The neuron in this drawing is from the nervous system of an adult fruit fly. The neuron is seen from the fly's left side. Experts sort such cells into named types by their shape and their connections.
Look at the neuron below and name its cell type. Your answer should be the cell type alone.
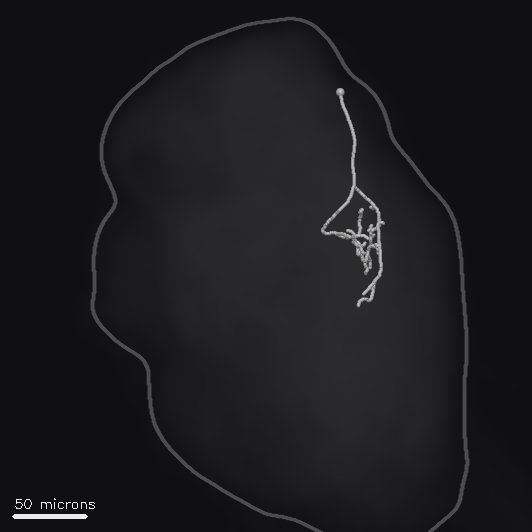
PS153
